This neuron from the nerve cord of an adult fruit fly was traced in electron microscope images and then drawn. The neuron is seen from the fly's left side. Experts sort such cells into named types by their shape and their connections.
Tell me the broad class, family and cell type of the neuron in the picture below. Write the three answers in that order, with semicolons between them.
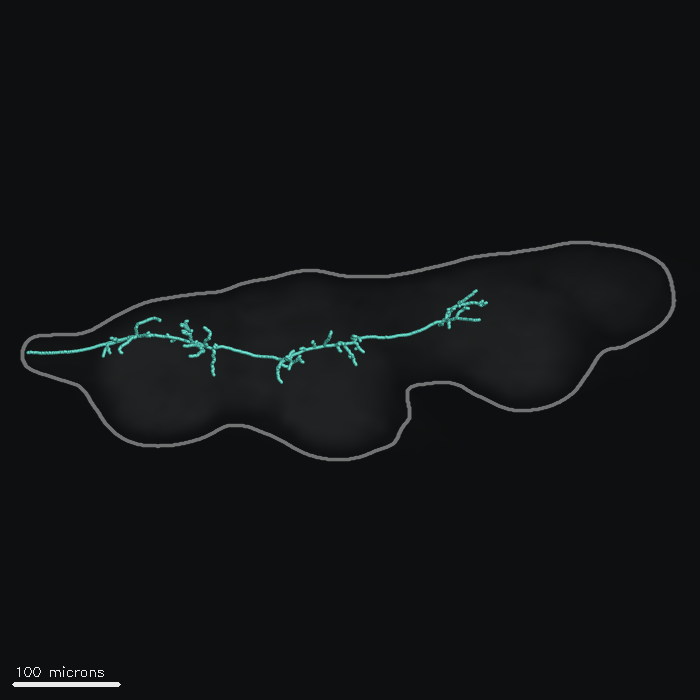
descending neuron; DNg; DNg38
